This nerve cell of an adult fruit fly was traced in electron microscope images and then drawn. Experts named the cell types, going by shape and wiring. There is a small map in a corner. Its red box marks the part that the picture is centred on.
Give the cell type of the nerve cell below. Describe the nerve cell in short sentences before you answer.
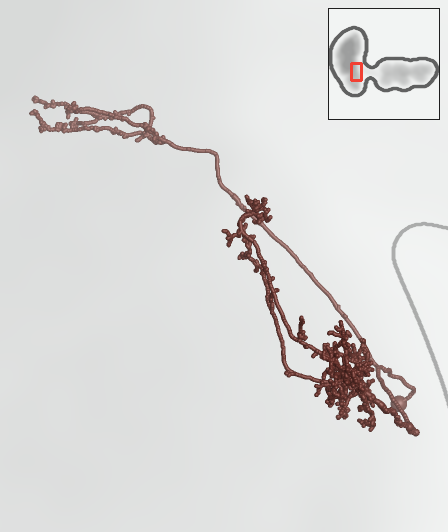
It is in the brain and does not reach the nerve cord. As drawn here it is about as wide as it is tall. It is a visual projection neuron. It is of cell type LLPC2.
